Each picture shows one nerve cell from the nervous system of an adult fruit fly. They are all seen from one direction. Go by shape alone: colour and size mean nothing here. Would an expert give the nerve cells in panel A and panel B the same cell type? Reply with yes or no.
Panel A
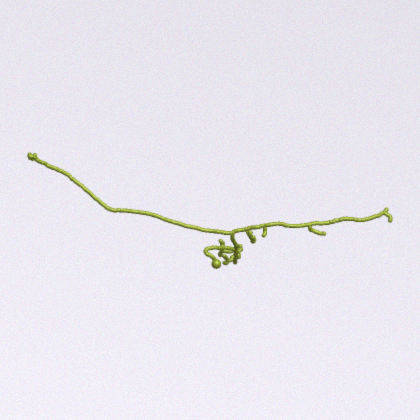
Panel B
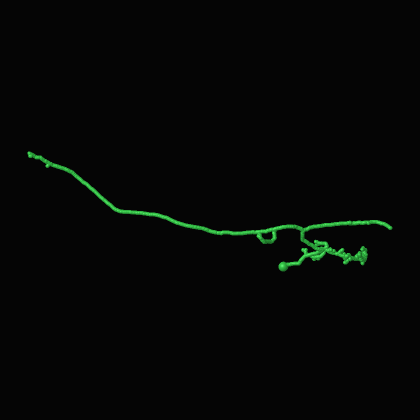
no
